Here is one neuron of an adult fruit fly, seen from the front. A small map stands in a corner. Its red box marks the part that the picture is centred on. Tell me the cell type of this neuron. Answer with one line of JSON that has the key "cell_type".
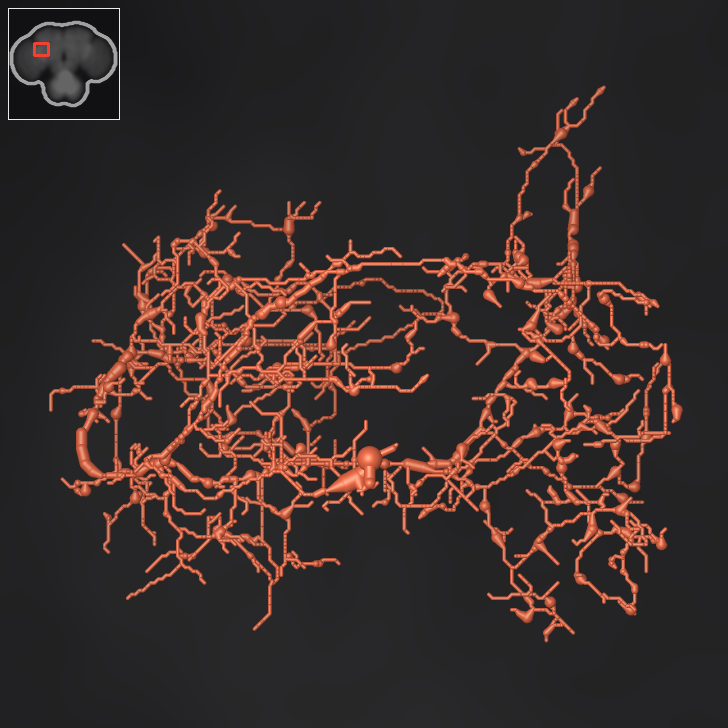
{"cell_type": "AVLP295"}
